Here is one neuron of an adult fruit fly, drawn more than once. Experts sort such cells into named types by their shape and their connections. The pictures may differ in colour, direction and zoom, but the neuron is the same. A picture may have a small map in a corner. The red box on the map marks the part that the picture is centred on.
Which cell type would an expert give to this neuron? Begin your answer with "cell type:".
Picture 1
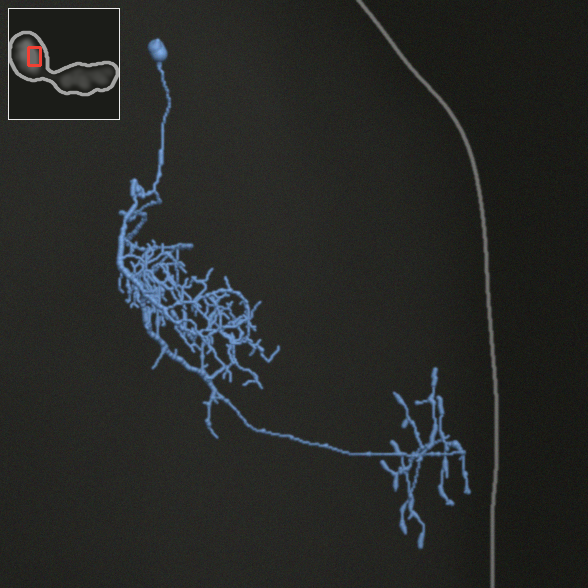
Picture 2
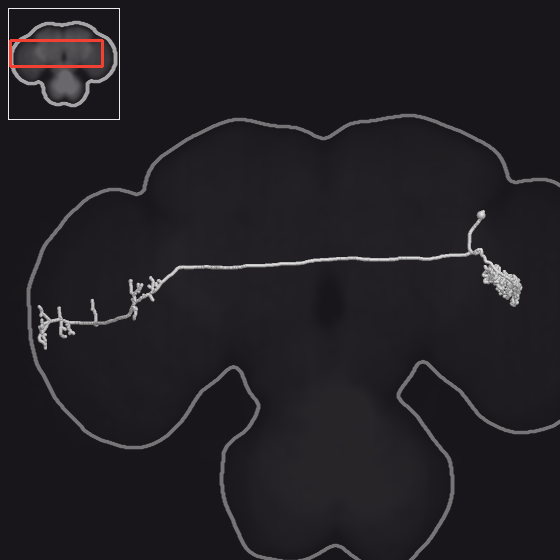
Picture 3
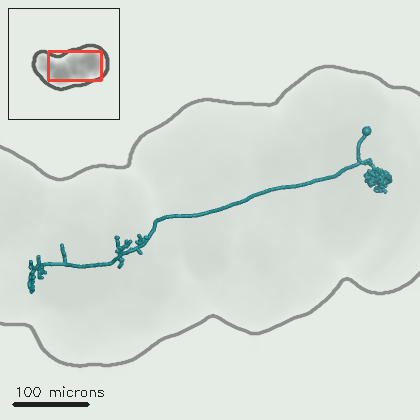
cell type: LC14b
